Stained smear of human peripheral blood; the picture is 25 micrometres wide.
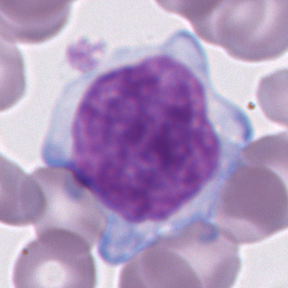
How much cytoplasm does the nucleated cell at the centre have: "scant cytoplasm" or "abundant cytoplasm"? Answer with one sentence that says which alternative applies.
What surrounds the nucleus is plentiful cytoplasm.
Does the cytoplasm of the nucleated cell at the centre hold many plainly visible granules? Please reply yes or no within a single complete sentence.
No, granules are not seen anywhere in its cytoplasm.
